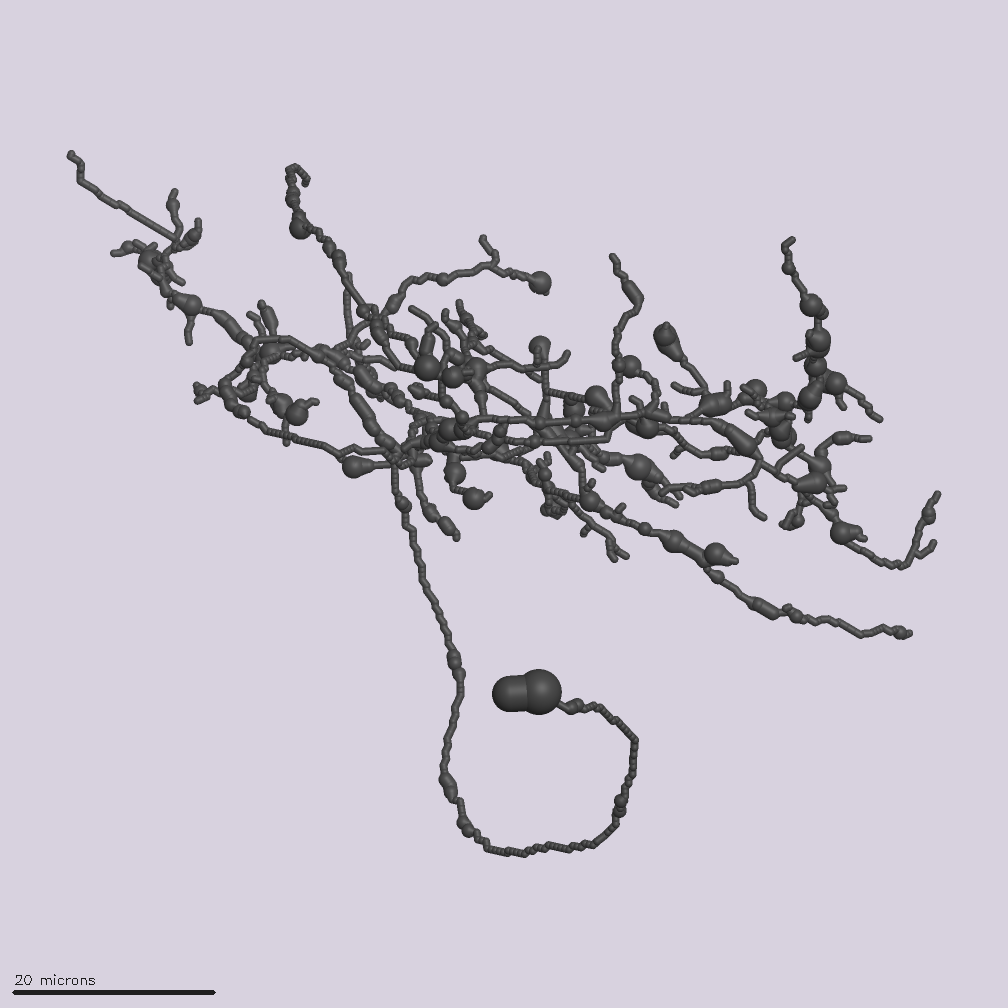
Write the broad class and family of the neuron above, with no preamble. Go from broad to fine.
central-brain intrinsic neuron; hemilineage TRdm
